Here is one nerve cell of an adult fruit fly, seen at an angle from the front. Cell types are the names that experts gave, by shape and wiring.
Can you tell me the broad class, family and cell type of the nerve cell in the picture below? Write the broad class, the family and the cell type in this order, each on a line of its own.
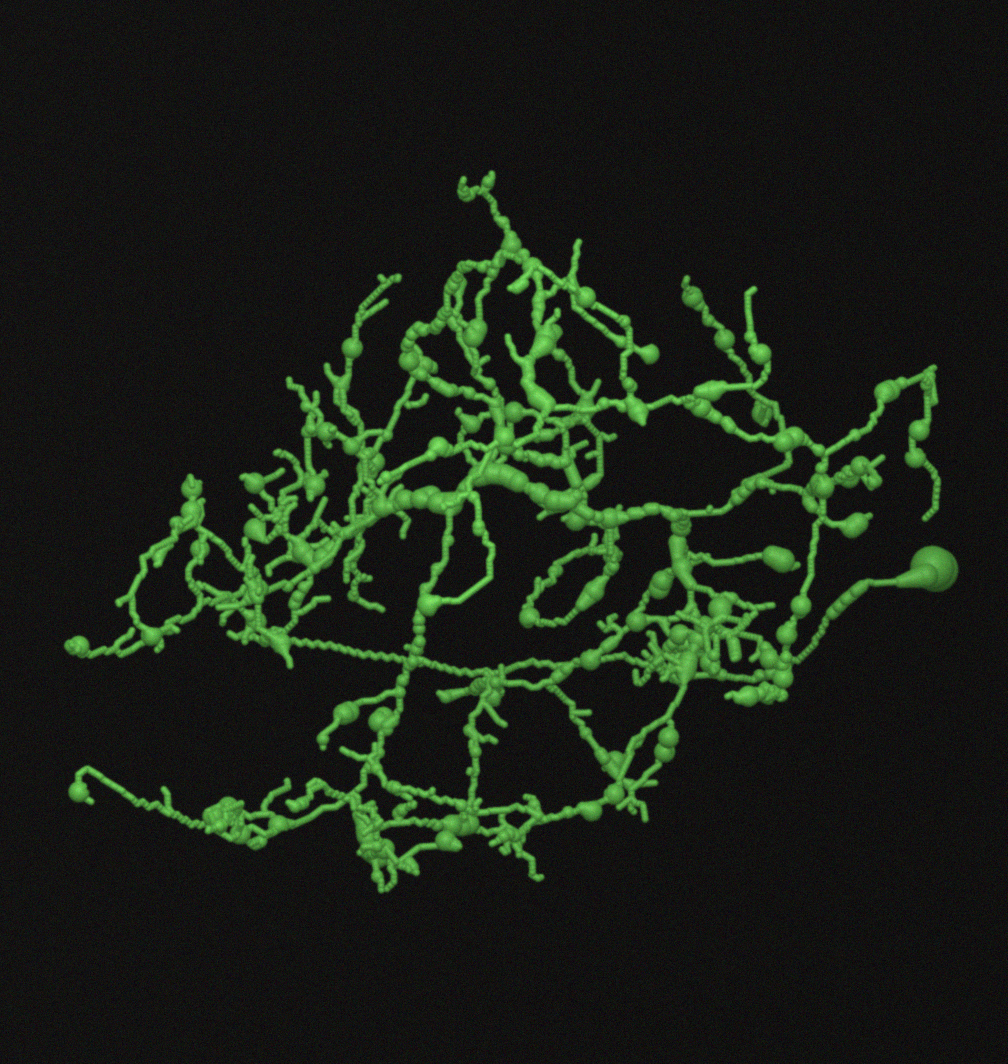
nerve-cord intrinsic neuron
hemilineage 04B
IN04B078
